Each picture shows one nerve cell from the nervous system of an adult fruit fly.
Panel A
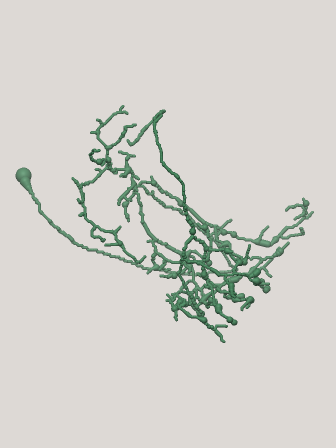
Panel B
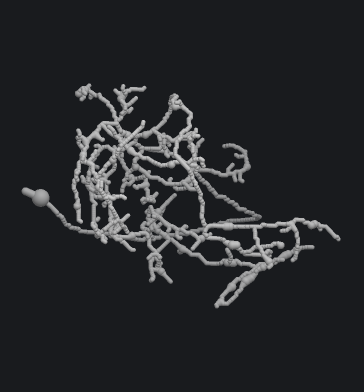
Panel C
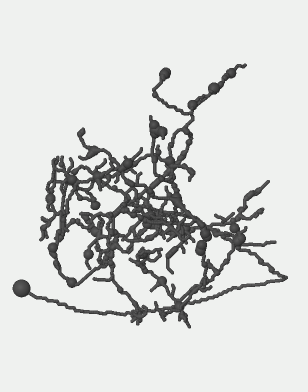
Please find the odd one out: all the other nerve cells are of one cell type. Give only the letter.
A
